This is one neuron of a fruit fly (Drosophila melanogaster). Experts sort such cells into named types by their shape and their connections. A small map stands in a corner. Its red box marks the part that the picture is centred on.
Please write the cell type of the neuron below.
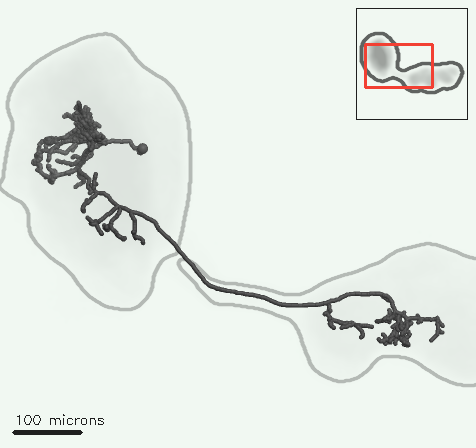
DNpe039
